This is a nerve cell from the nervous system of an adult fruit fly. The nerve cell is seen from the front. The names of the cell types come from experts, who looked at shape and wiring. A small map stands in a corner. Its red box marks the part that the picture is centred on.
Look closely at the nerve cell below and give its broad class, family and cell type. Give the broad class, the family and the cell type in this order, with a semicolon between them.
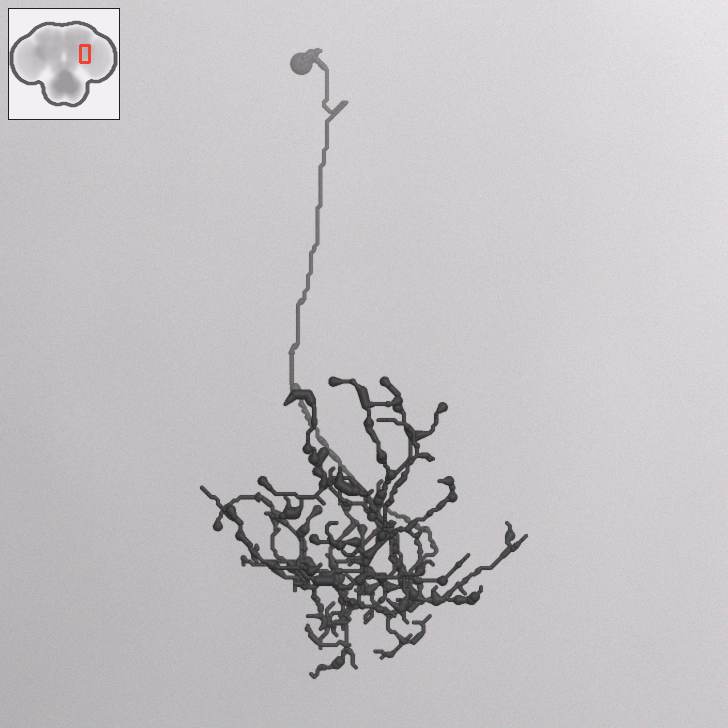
central-brain intrinsic neuron; hemilineage VLPp1; AVLP548_a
